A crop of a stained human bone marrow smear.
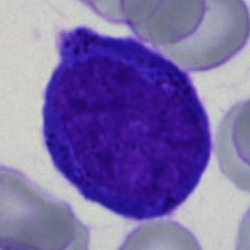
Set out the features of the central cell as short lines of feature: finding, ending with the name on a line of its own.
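Outline: oval, long axis tilted from upper left to lower right
Nucleus: fills almost the whole cell
Cytoplasm: very little visible; no distinct granules
Edge: small knob-like bulge projecting at upper left
Name: proerythroblast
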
